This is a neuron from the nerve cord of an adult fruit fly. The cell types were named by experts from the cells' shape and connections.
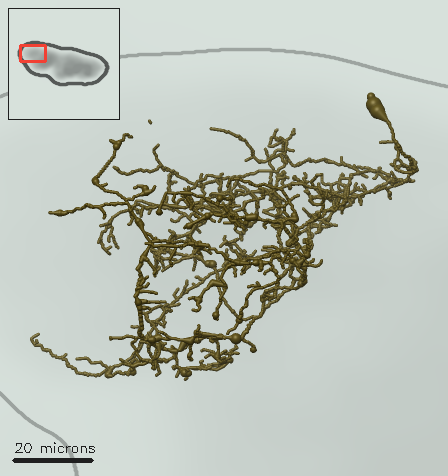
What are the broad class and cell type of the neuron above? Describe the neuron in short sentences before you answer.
From left to right in the picture it spans about 100 microns. In this view it is wider than it is tall. It is a nerve-cord intrinsic neuron. It is of cell type INXXX372.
